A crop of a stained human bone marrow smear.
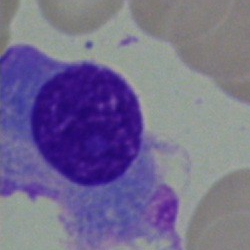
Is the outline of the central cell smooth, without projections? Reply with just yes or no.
No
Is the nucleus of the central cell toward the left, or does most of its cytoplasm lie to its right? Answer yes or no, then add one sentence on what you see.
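No. Most of the cytoplasm lies to the left of and below the nucleus.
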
